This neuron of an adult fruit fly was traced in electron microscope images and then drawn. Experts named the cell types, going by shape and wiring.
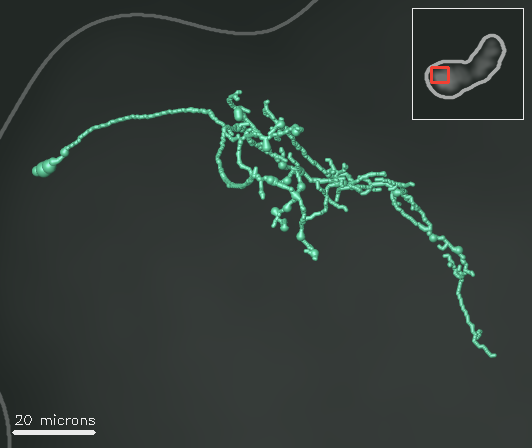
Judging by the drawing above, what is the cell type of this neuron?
SLP267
